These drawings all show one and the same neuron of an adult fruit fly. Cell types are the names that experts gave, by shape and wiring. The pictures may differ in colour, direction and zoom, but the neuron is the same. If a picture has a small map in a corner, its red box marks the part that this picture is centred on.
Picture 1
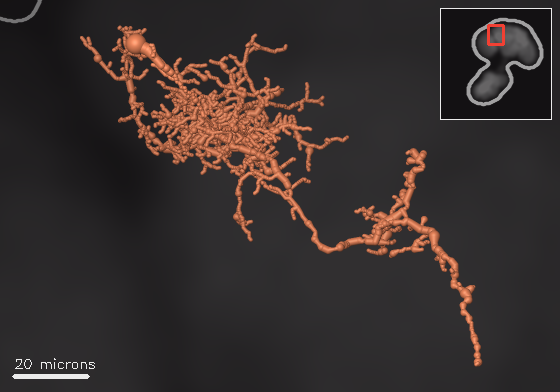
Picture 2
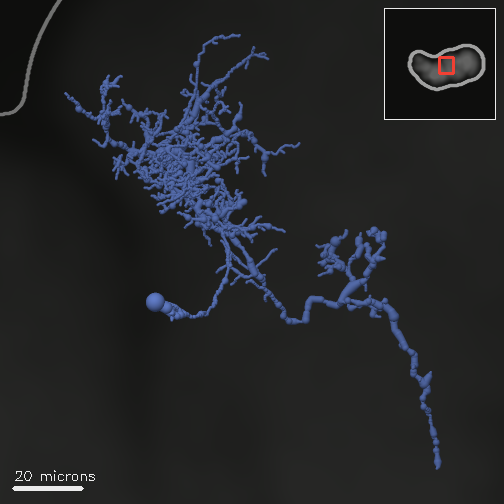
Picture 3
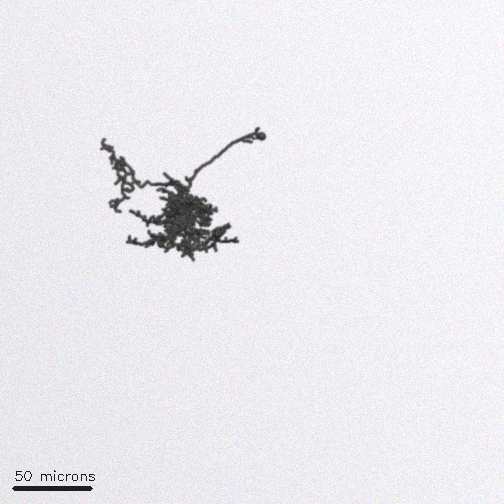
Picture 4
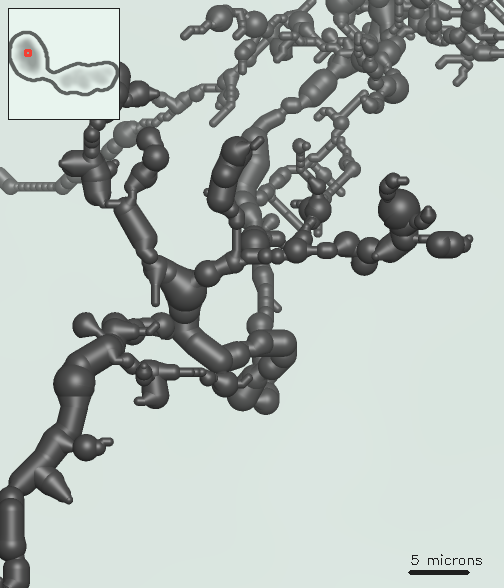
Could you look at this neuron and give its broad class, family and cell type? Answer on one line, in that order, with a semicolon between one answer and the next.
central-brain intrinsic neuron; hemilineage VLPl2_posterior; LHAV2b2_a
